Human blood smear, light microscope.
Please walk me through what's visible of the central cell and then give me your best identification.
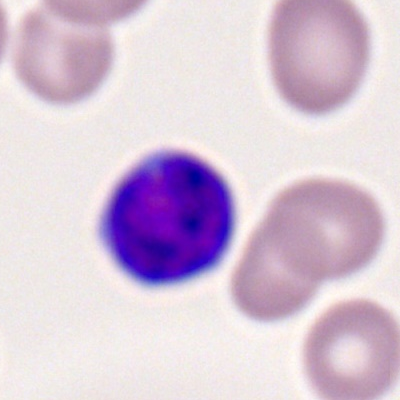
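Nearly the whole of this cell is filled by its nucleus. Pale blue cytoplasm shows only as a thin rim at the upper left edge. That cytoplasm holds no visible granules, and no vacuoles are seen in the cell. It is a lymphocyte.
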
